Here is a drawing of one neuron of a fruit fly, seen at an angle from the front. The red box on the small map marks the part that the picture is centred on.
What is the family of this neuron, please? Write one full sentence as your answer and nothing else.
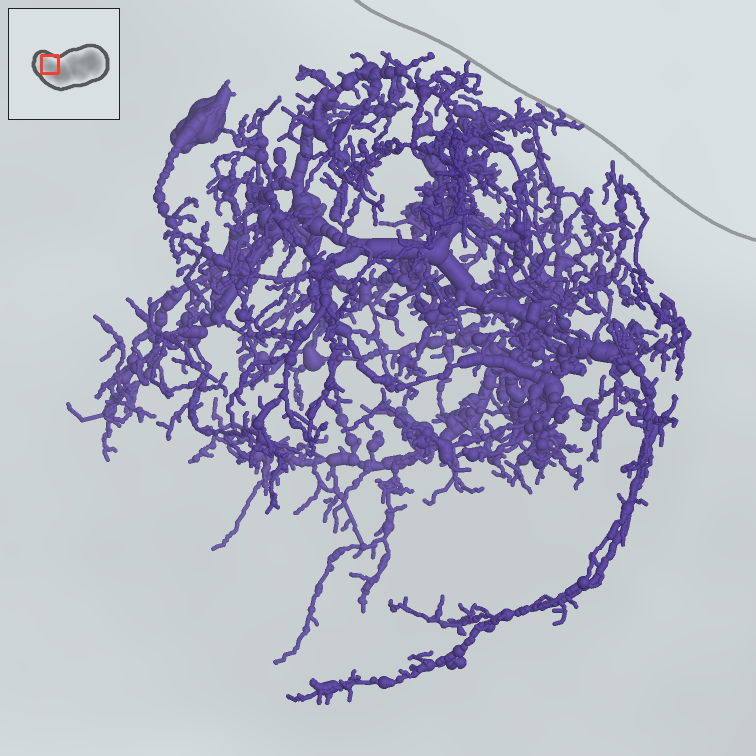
As a matter of family, this neuron is hemilineage 21A.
